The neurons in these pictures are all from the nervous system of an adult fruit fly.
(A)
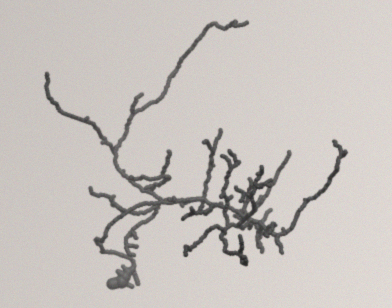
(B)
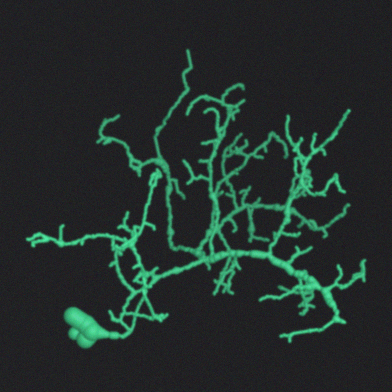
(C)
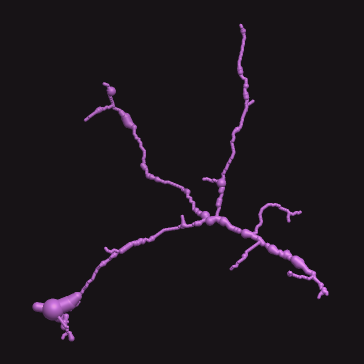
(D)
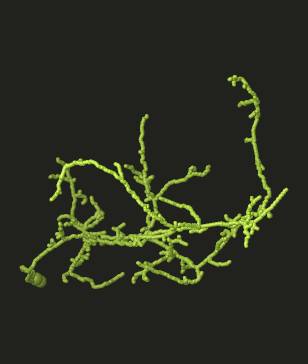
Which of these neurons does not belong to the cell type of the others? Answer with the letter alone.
B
